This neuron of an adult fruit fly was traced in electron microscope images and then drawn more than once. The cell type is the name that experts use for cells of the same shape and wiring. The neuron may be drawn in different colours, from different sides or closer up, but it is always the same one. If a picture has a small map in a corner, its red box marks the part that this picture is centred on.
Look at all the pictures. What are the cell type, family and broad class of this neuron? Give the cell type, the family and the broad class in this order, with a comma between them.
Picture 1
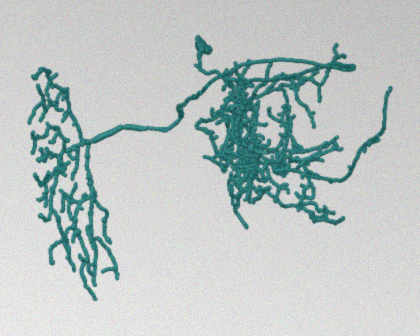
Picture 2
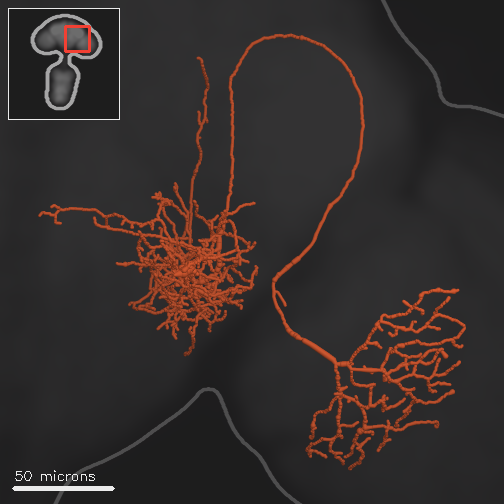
LPT53, hemilineage VLPp&l1_posterior, visual centrifugal neuron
